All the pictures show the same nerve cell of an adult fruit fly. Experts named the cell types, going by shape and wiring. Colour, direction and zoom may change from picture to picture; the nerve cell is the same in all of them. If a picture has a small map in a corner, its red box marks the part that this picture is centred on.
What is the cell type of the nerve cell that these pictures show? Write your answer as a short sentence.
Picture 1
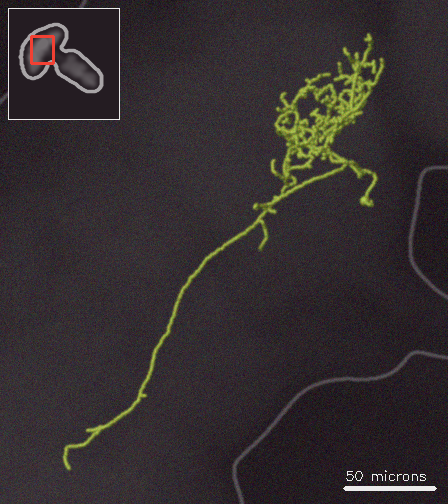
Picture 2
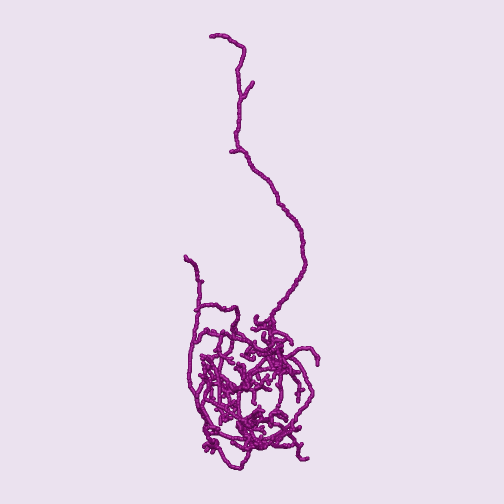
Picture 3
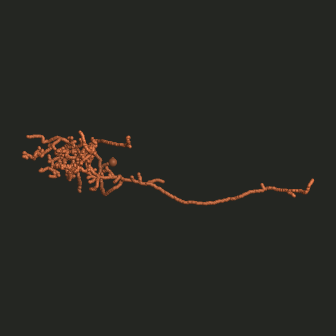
The cell type is CB1300.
